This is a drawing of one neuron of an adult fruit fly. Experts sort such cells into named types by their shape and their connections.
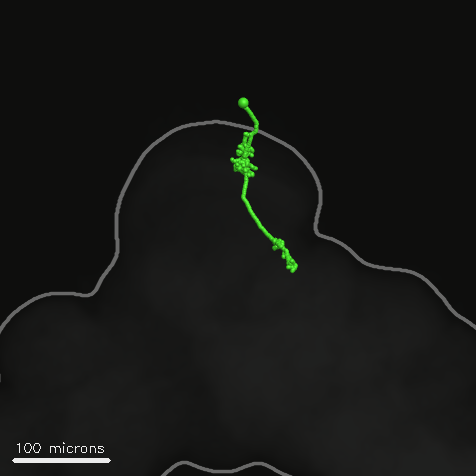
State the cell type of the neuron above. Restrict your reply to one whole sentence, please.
On the level of cell type, this neuron is Tm37.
